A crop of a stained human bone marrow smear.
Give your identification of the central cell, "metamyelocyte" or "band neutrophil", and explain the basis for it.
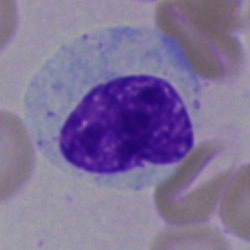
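The central cell is a metamyelocyte. Its outline is round to slightly oval and smooth. No distinct nucleoli can be made out in the nucleus. A moderate rim of pale greyish-blue cytoplasm surrounds the nucleus and is widest above it. A few small purple granules are scattered in the cytoplasm, mostly near its edge.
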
